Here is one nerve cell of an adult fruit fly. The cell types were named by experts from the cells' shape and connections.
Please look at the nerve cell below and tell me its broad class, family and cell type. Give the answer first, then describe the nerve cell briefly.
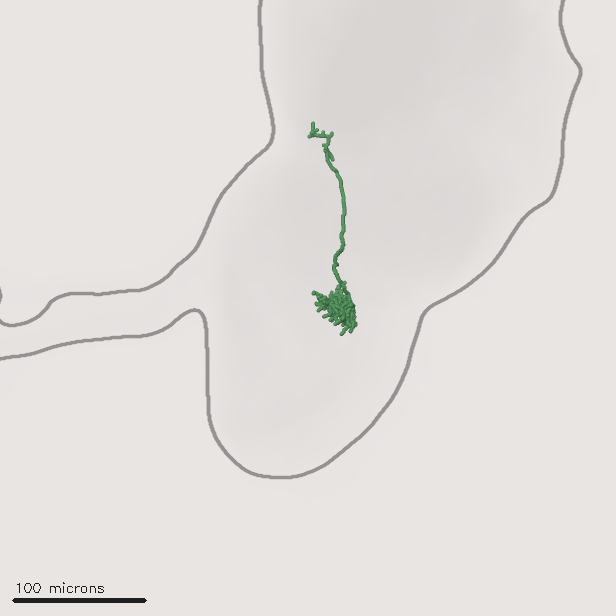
Its broad class is visual projection neuron. Its family is LoVP. The cell type is LoVP1. No cell body is drawn. By the scale bar it is about 160 microns tall in this view.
